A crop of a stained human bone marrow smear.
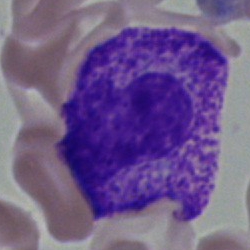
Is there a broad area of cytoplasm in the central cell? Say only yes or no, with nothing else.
Yes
